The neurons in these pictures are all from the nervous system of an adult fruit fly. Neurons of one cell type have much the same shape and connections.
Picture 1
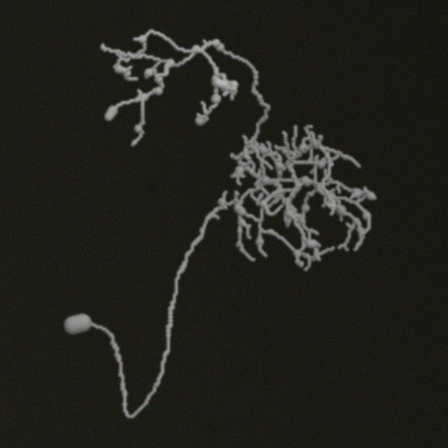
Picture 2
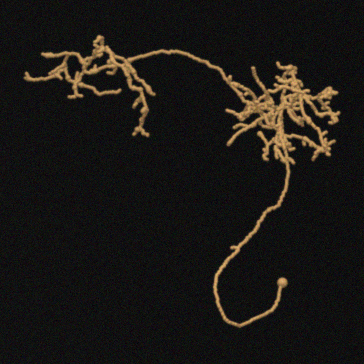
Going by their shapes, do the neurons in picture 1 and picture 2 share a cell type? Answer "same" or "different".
different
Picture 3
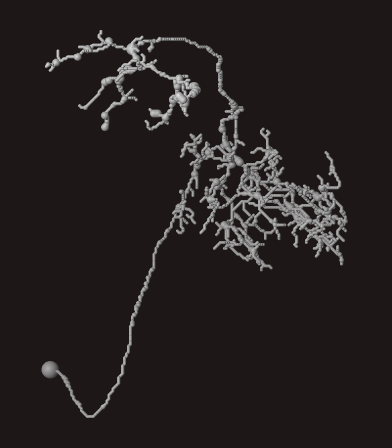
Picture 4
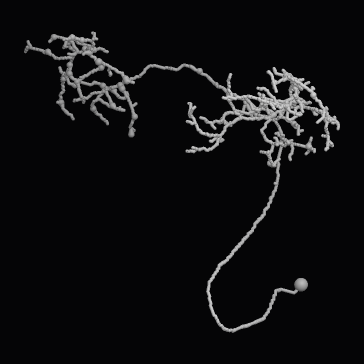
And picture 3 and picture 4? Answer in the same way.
same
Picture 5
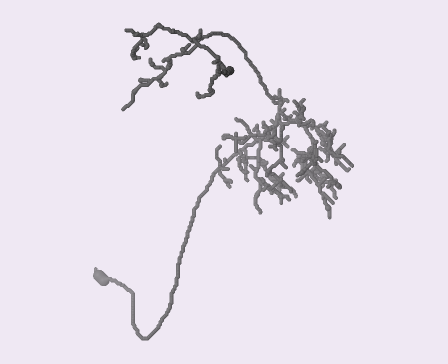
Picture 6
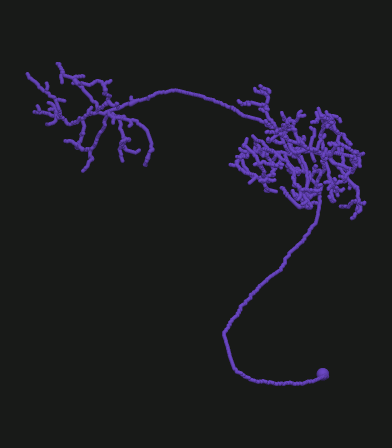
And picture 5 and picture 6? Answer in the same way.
same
